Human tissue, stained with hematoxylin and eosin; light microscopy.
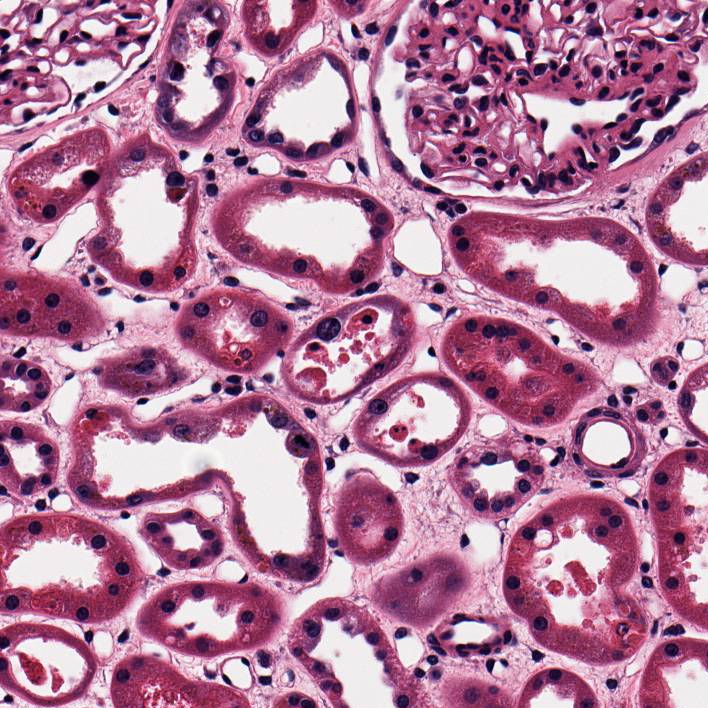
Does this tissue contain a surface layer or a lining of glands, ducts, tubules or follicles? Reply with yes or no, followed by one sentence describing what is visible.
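Yes. Many tubules are lined by cuboidal cells with deep pink granular cytoplasm and round dark nuclei.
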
